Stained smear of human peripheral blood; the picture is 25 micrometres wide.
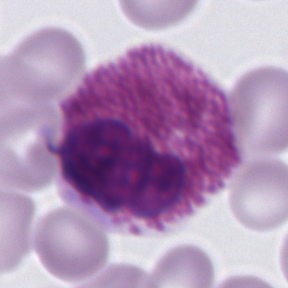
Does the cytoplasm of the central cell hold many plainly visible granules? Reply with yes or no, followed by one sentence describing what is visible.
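Yes. Coarse, round, closely packed granules fill the cytoplasm.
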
